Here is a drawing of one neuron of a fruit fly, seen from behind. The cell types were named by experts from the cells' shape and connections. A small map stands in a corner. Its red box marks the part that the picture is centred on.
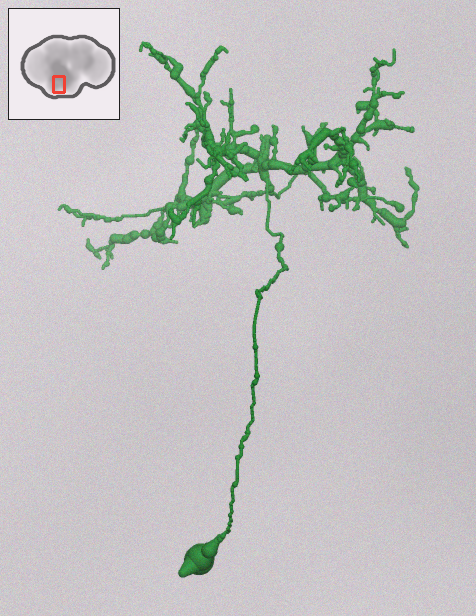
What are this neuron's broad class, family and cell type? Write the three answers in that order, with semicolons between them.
nerve-cord intrinsic neuron; hemilineage 00A; IN00A060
